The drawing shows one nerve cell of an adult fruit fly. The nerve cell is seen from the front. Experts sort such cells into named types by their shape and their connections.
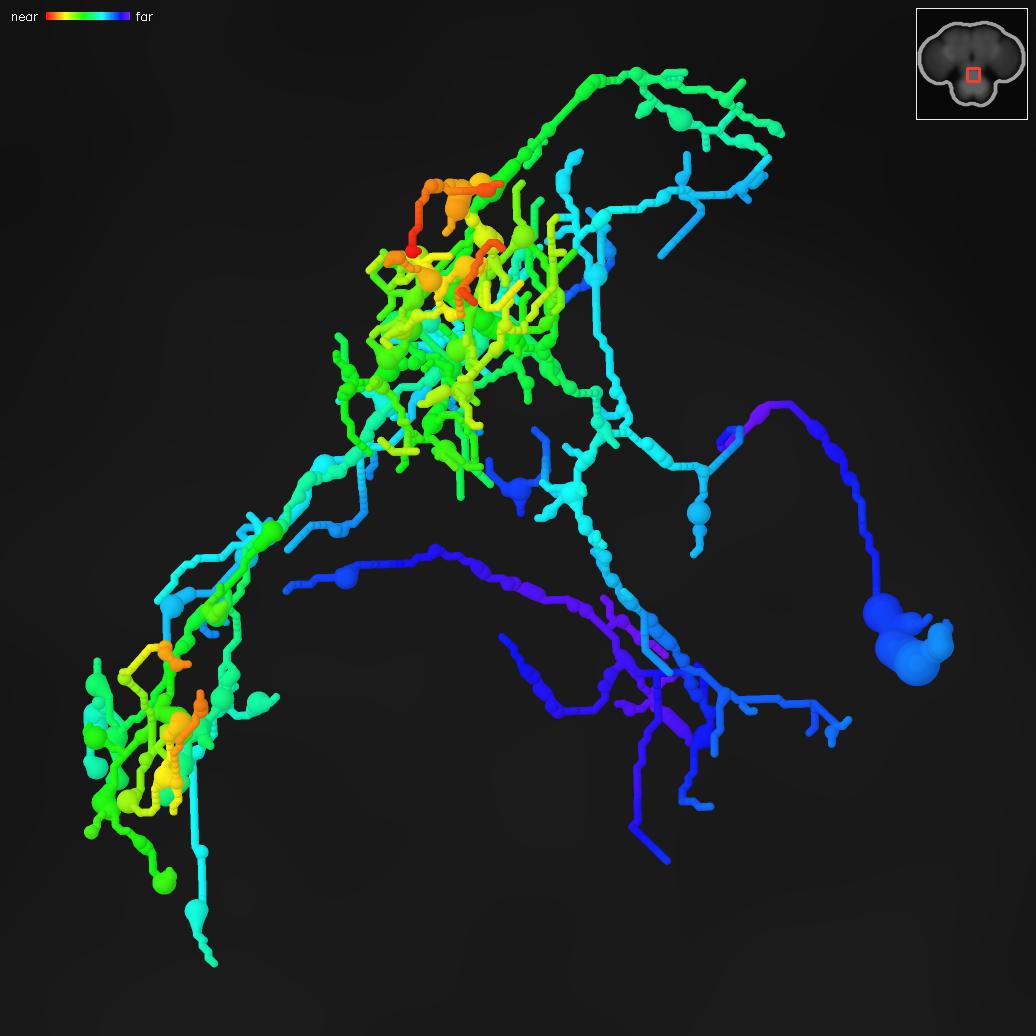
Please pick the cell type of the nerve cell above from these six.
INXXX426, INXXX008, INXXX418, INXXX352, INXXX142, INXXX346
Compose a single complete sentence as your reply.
The cell type given to this nerve cell is INXXX418.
